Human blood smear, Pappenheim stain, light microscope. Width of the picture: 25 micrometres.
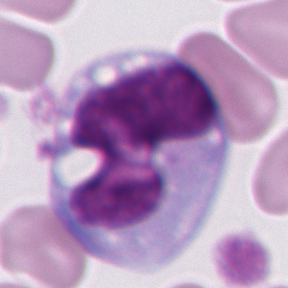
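Monocyte, centre of a stained peripheral blood smear. Nucleus folded, a deep notch cutting in from the left side. Chromatin dark purple, streaky and lacy with lighter lines. Several small clear vacuoles in the cytoplasm along the top edge. One large clear vacuole within the nuclear notch on the left.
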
